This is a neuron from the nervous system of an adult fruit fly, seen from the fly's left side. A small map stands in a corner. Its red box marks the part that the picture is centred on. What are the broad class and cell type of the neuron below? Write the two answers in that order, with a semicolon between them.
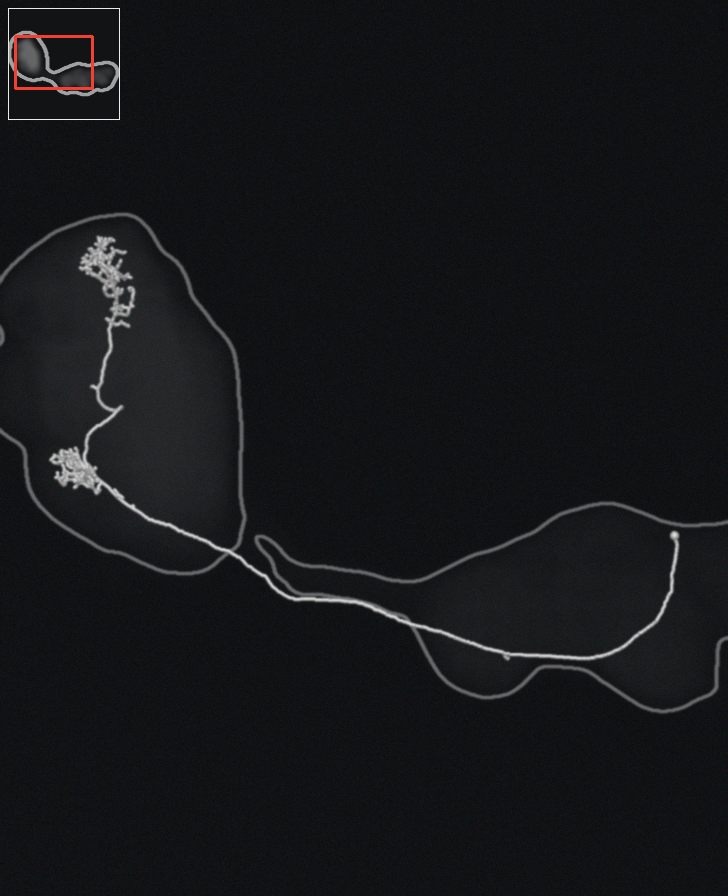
ascending neuron; ANXXX434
